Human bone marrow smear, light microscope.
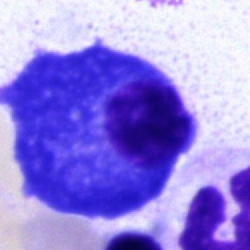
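Plasma cell, bone marrow smear. Its nucleus, I notice, lies off-centre toward the right and stains a darker purple than the cytoplasm around it. That cytoplasm is abundant, taking up more of the cell than the nucleus, and it holds scattered small pale spots.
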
